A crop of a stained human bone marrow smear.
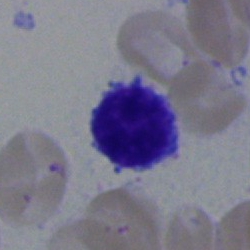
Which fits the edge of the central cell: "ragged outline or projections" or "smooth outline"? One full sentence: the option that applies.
The edge of this cell is rough.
